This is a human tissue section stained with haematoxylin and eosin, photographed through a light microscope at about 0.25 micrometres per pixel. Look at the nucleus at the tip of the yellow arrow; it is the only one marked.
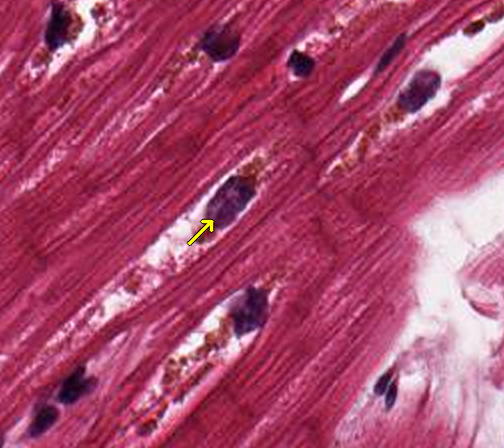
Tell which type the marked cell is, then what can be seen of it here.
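The marked cell is a cardiomyocyte. The nucleus is oval, elongated along the length of the fibre, and stains dark purple with uneven, clumped darkness rather than a smooth tone. The nucleus lies in the middle of the fibre inside a pale, nearly clear space that tapers toward both ends. The surrounding cytoplasm is abundant and deep pink-red, with fine lengthwise streaks. The fibre runs diagonally, parallel to neighbouring fibres that hold similar nuclei in similar pale spaces.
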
